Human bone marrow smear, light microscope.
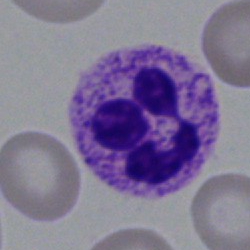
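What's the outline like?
Round.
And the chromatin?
Dark purple, densely condensed, with no nucleoli visible.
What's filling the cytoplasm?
Many purple granules.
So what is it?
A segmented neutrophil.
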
